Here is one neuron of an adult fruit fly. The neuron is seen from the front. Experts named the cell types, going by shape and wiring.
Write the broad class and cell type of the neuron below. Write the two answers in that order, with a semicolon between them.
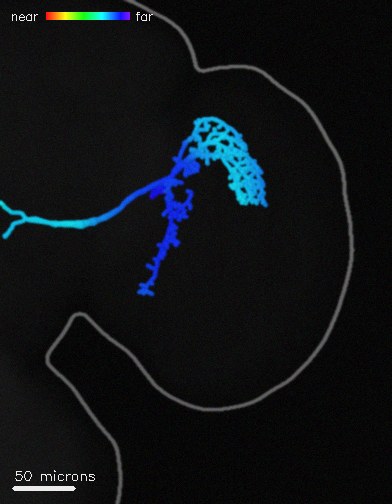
visual projection neuron; VS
